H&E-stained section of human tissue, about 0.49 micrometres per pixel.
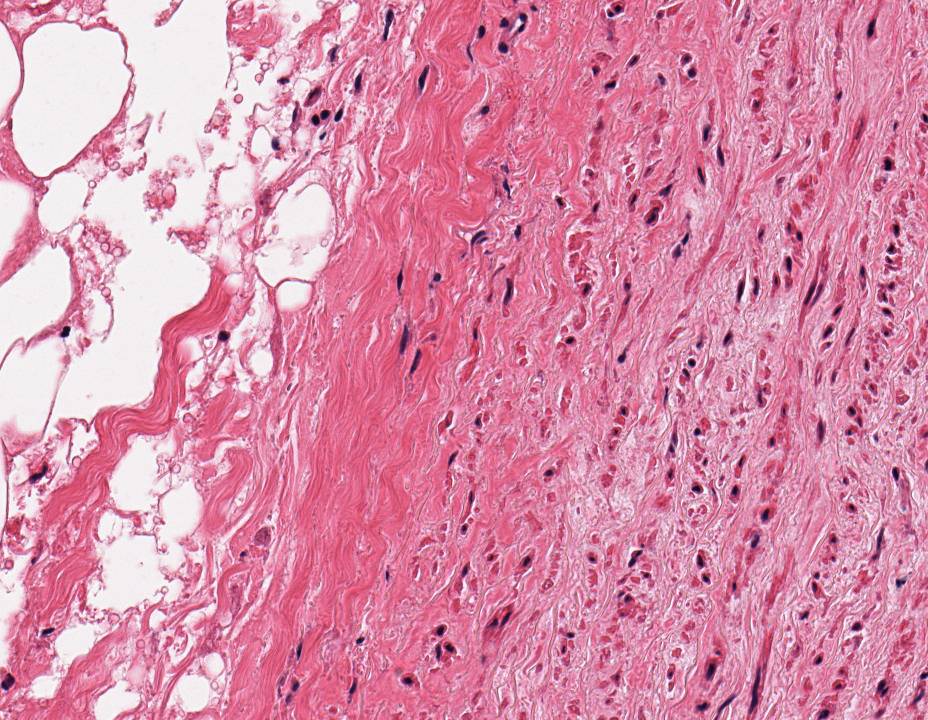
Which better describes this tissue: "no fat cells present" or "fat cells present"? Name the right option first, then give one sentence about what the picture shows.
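Fat cells present. Fat lies at the left edge of the field, a band of dense collagen runs through the middle, and more cellular fibrous tissue fills the right half.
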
